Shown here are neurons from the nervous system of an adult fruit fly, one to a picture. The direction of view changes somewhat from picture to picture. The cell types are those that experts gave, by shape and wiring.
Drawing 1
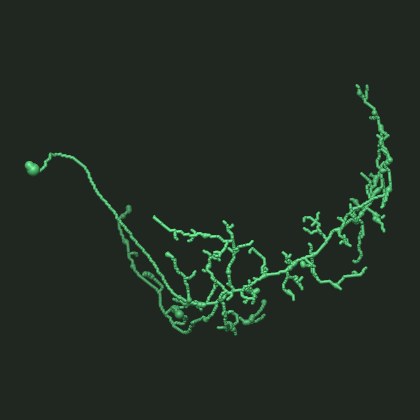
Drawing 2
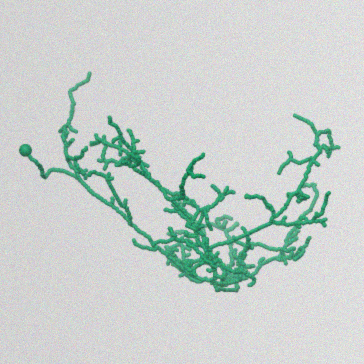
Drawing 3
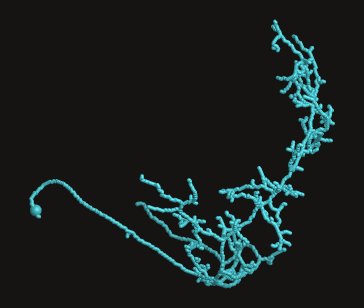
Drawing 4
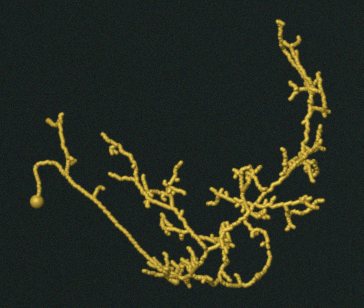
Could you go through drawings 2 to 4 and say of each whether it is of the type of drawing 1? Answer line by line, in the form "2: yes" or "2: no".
2: yes
3: yes
4: yes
